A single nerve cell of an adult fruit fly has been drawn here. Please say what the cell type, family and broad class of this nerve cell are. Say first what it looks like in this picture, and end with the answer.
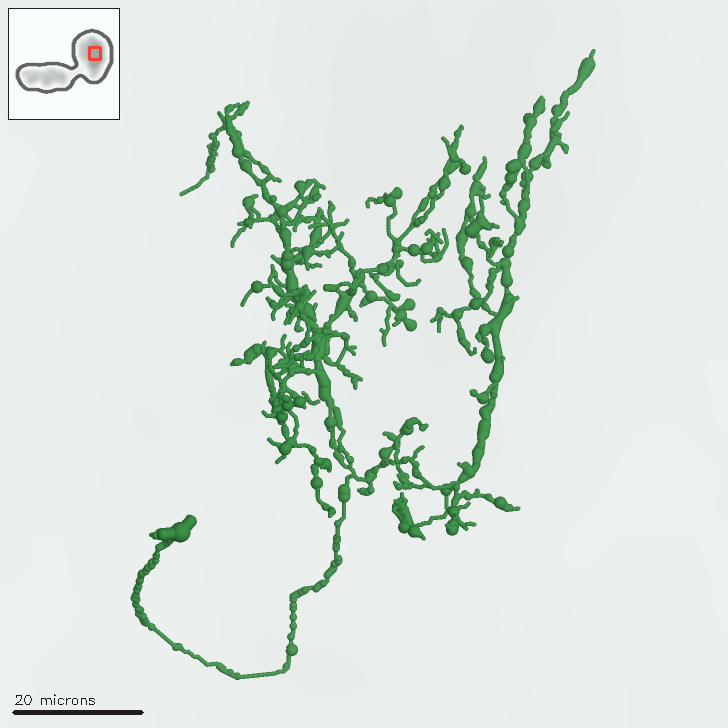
The cell body can be seen at the lower left of the picture. By the scale bar it is about 100 microns tall in this view. It is of cell type LHPV2a1_a. Its family is hemilineage VPNp&v1_posterior. This is a central-brain intrinsic neuron.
